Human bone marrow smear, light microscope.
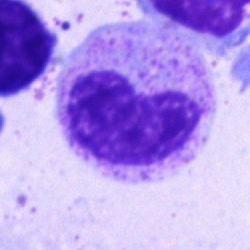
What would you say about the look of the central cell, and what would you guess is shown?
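Nucleus kidney-shaped, notched along its upper border. No nucleoli seen. Fine pink-purple granules scattered throughout the cytoplasm; no vacuoles. The cell is a metamyelocyte.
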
